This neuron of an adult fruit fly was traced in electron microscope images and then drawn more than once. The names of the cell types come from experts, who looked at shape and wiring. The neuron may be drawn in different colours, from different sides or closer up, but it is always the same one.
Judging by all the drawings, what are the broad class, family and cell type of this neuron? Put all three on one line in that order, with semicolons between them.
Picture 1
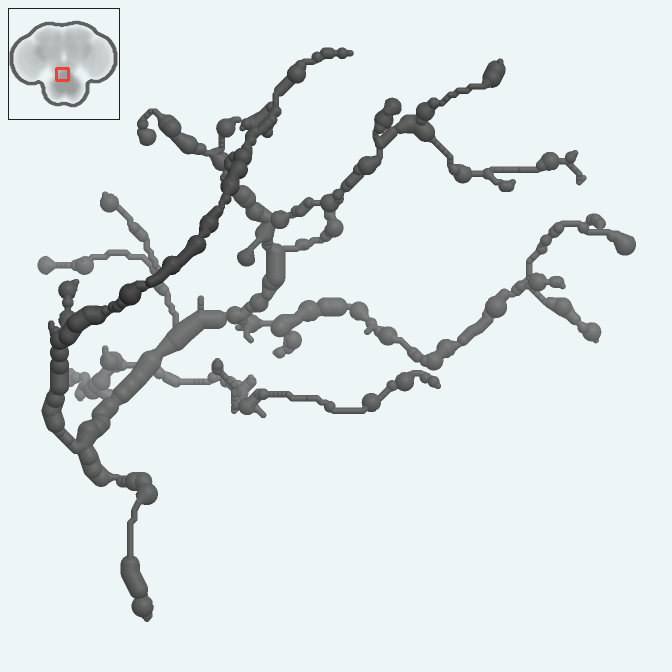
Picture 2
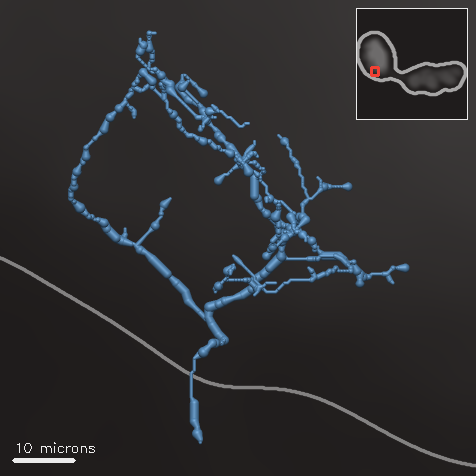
sensory neuron entering the brain; class mechanosensory; BM_Hau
